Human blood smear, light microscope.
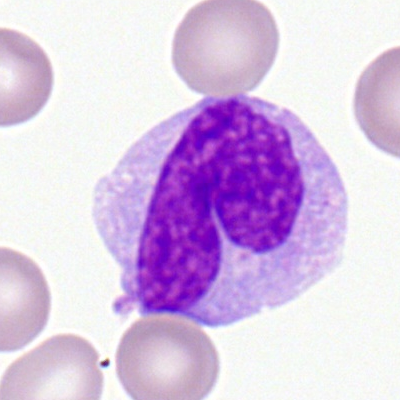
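Monocyte, where what first catches my eye is the nucleus, folded into a curved, bean-like shape with a deep cleft. Its chromatin looks mottled and lacy rather than solidly dense. Around it, the cytoplasm is abundant and pale greyish-lilac. Only on close inspection do very fine, faint pinkish granules show within it.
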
